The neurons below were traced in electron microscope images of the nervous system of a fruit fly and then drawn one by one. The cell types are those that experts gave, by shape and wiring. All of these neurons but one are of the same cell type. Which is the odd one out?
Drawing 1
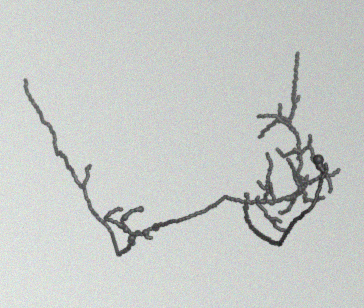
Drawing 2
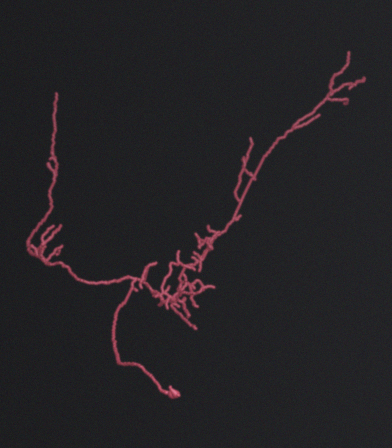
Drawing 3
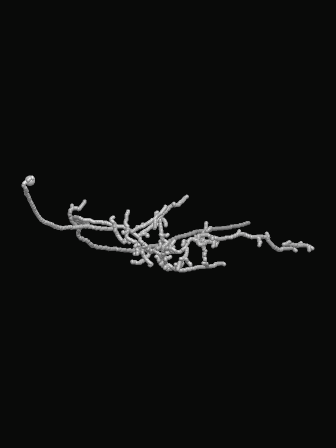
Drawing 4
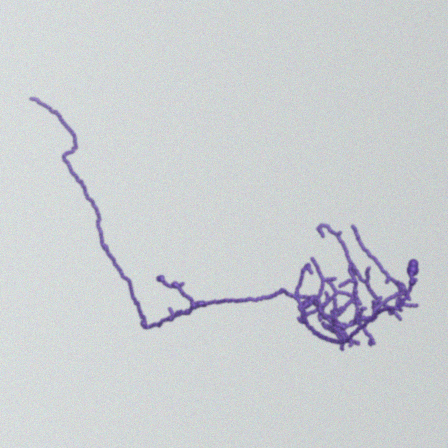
Drawing 1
